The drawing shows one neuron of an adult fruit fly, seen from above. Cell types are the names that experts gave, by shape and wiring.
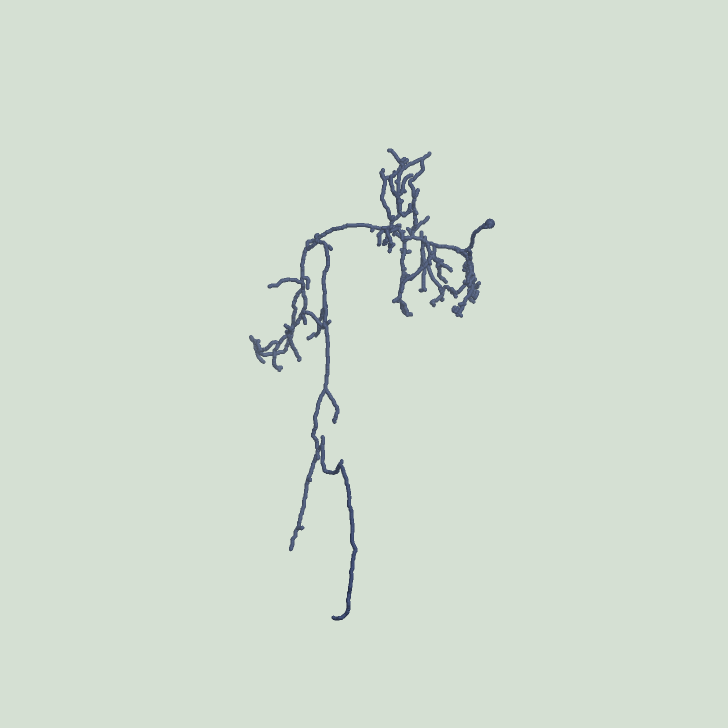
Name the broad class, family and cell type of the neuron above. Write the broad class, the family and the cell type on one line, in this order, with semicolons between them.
nerve-cord intrinsic neuron; hemilineage 18B; IN18B045_c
